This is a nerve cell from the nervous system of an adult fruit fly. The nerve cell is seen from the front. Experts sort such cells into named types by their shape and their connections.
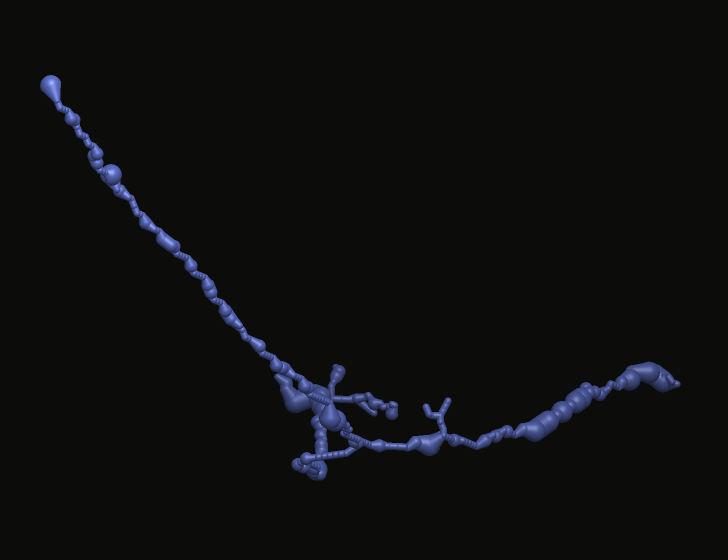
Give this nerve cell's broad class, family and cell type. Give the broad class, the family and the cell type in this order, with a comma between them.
sensory neuron entering the brain, class mechanosensory, JO-EV1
